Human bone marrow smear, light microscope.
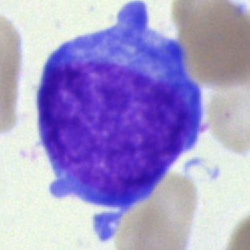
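Blast with deep blue cytoplasm whose rim is widest above the nucleus. The chromatin is finely stippled with small pale flecks. Small rounded blebs of cytoplasm project at the top and at the lower left.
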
